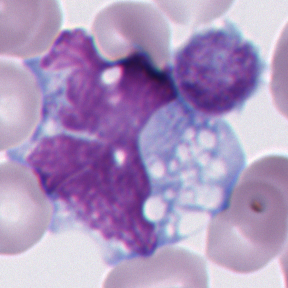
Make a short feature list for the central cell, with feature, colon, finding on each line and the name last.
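Lobes: the nucleus folds into several broad ones, filling the left part of the cell
Chromatin: finely stranded and lacy, not coarsely clumped
Cytoplasm: pale grey-blue
Vacuoles: many, round and clear, on the right side of the cell
Cell: monocyte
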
